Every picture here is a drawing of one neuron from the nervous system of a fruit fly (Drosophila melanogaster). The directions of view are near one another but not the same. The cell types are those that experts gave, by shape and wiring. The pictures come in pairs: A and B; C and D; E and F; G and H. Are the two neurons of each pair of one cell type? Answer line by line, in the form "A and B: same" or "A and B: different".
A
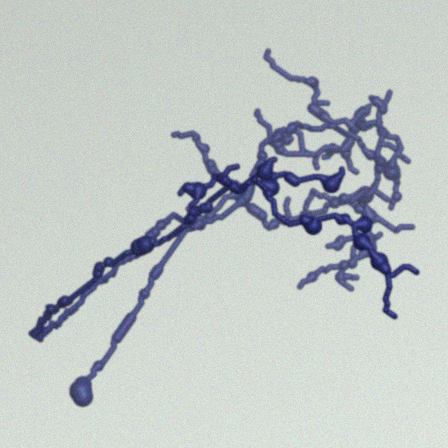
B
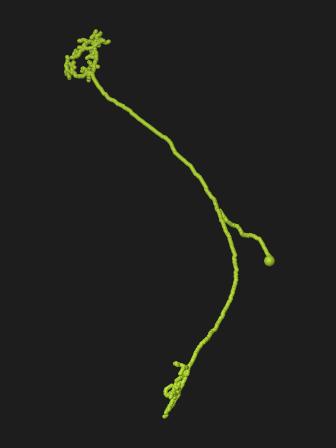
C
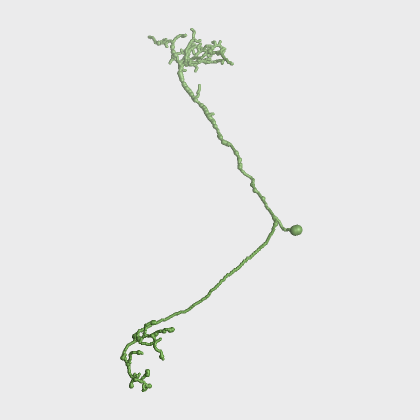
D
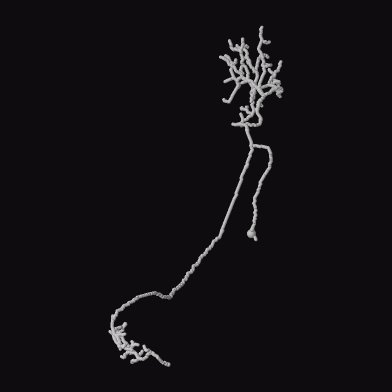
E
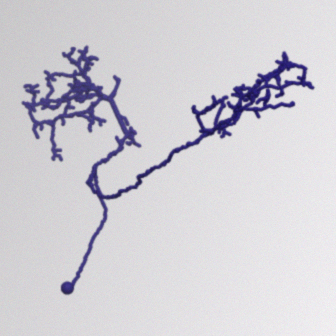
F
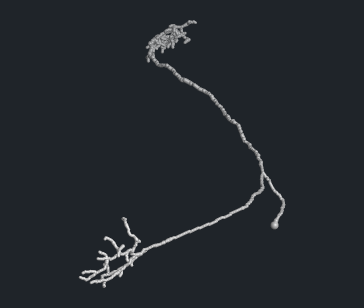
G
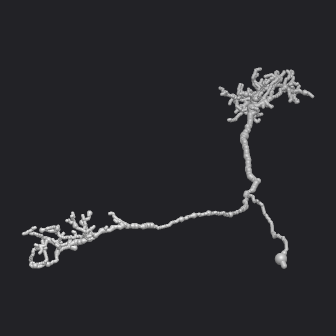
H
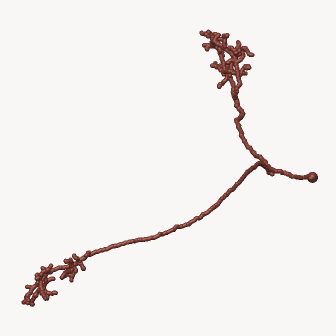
A and B: different
C and D: same
E and F: same
G and H: different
